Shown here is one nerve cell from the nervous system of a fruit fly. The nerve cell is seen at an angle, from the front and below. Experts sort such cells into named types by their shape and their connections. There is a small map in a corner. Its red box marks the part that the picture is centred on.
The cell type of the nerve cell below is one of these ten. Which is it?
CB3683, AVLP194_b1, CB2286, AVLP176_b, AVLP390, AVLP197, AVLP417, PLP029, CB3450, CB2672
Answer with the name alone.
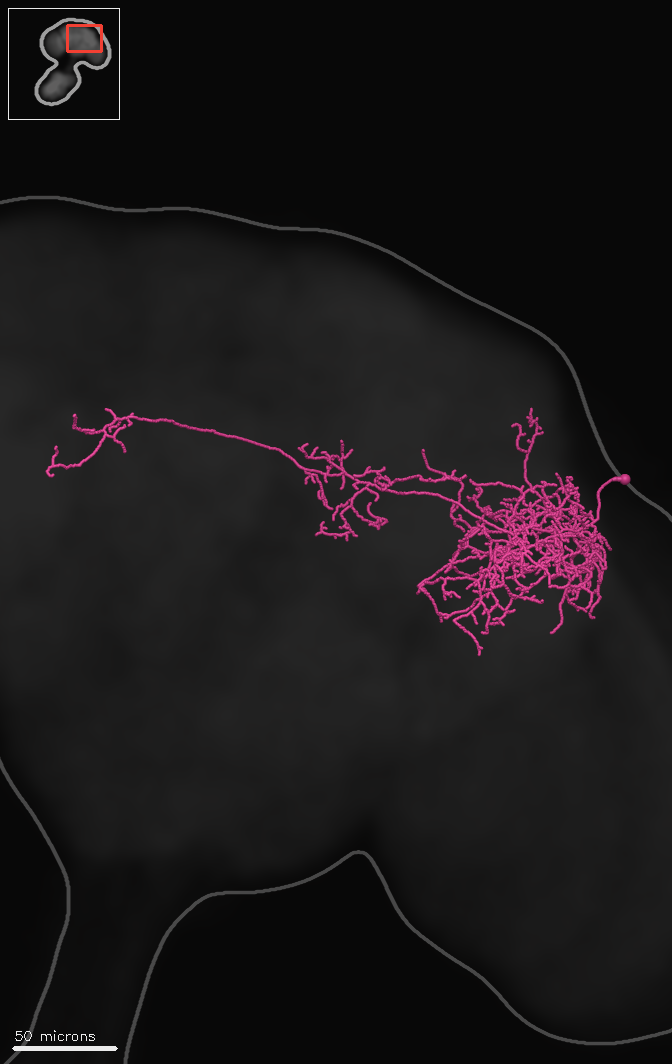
CB2286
